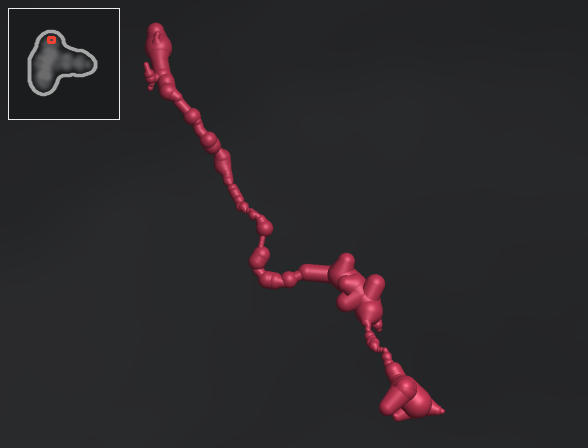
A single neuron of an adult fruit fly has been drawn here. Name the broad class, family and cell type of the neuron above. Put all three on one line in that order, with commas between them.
optic-lobe intrinsic neuron, L, L1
